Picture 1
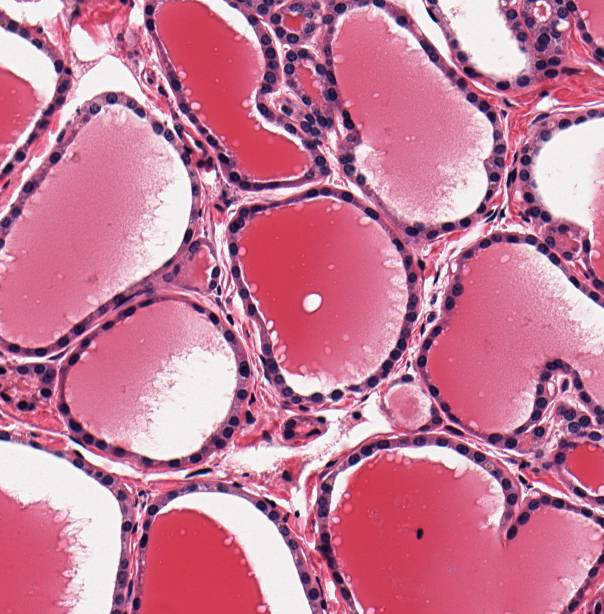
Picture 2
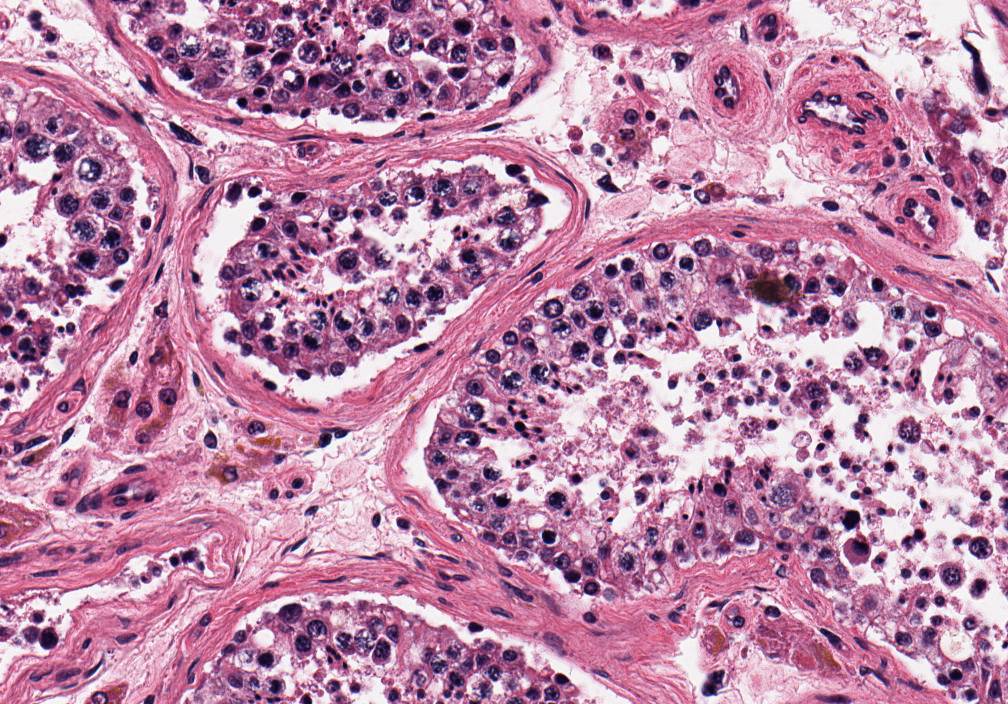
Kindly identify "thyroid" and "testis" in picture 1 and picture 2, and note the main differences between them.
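Hmm, the first is thyroid and the second testis. In the thyroid, closely packed round to oval follicles of varying size fill the field, lined by a single layer of flattened to low cuboidal cells. Their small, round to oval, dark nuclei sit in one evenly spaced row. Only scant, thin pink fibrous septa with small capillaries separate the follicles. The testis differs: its tubules are lined by several layers of rounded cells, and each is encircled by a thick, pink, layered collagen band holding flattened spindle-shaped nuclei. Between the tubules, at the left and lower centre, small clusters of polygonal cells have pink cytoplasm and some golden-brown pigment.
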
